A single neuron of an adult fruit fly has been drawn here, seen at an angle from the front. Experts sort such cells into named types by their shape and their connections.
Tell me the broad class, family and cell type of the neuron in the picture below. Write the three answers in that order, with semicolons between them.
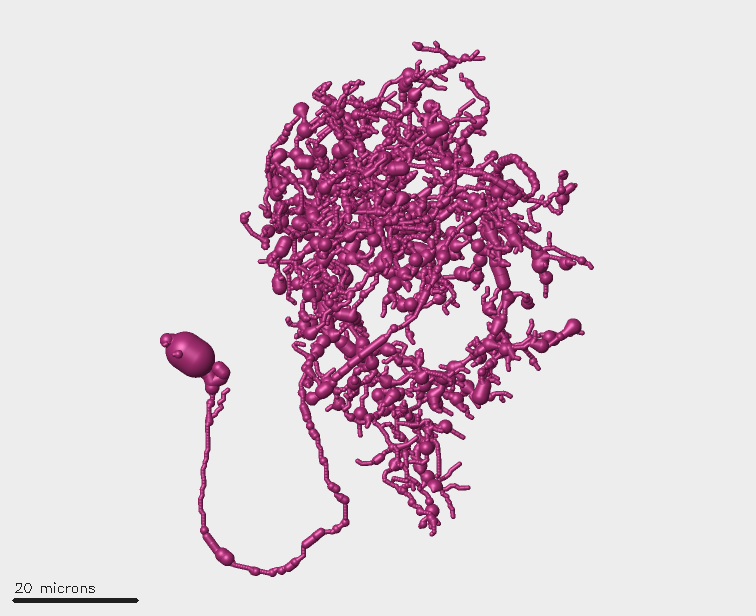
central-brain intrinsic neuron; LHAV; LHAV4a2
